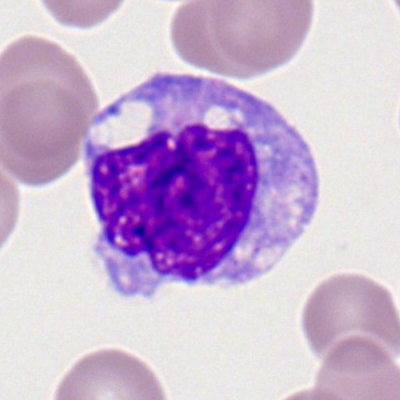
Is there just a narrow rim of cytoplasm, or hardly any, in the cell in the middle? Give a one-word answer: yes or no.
No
